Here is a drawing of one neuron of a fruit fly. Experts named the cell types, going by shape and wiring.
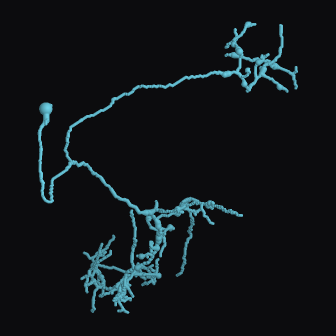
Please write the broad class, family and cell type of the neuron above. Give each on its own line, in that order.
central-brain intrinsic neuron
hemilineage LHd2
SLP314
